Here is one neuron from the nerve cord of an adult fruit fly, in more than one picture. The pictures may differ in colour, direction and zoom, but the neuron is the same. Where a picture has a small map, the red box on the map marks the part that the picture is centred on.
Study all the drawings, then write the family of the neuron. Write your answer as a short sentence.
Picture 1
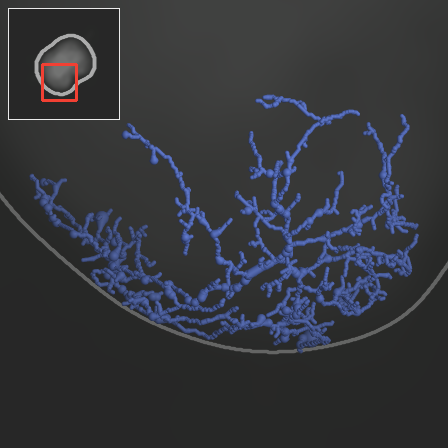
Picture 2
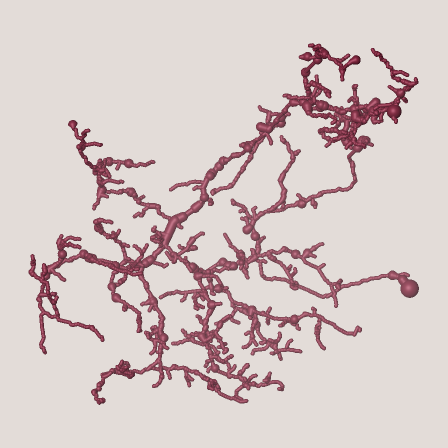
The family is hemilineage 13A.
